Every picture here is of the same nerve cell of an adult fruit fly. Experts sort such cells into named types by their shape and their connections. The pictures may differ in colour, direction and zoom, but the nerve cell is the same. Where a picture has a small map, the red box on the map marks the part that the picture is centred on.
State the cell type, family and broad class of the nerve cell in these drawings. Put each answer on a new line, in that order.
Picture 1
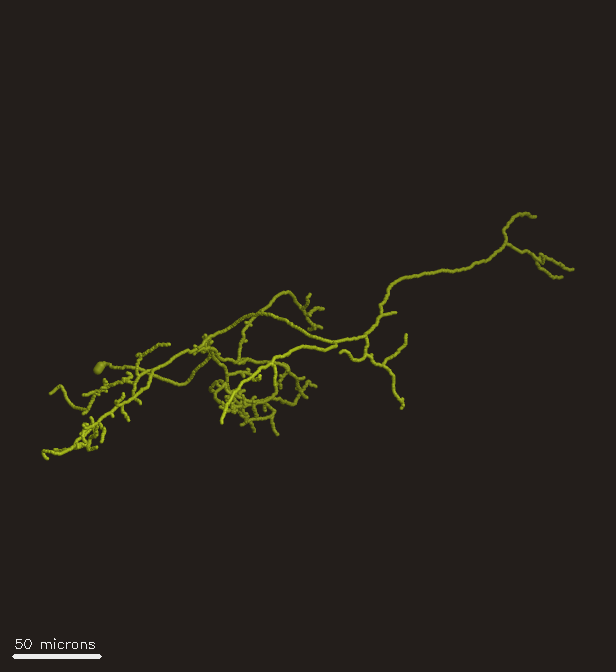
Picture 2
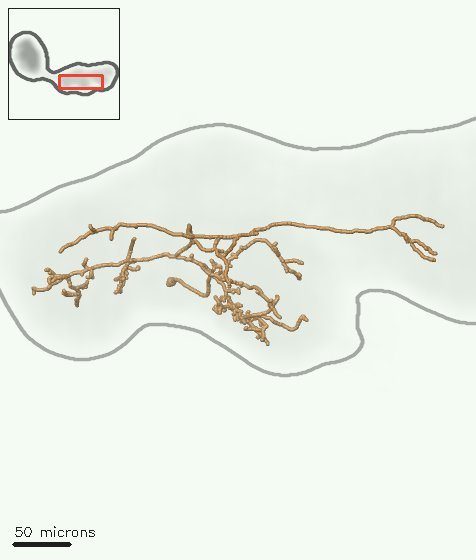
IN08B060
hemilineage 08B
nerve-cord intrinsic neuron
